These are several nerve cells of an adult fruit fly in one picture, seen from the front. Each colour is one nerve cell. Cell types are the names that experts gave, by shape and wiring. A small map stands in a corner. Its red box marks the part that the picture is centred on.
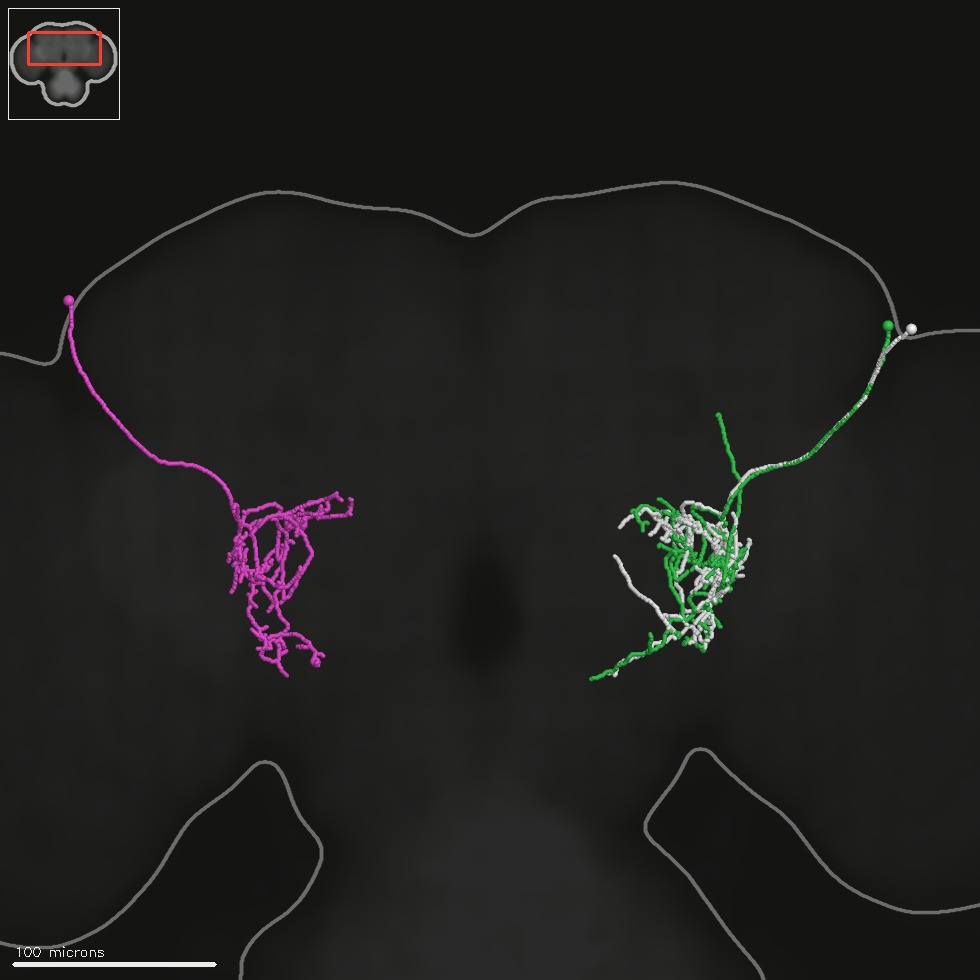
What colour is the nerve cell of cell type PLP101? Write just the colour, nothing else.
green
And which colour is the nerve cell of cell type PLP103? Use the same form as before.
magenta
